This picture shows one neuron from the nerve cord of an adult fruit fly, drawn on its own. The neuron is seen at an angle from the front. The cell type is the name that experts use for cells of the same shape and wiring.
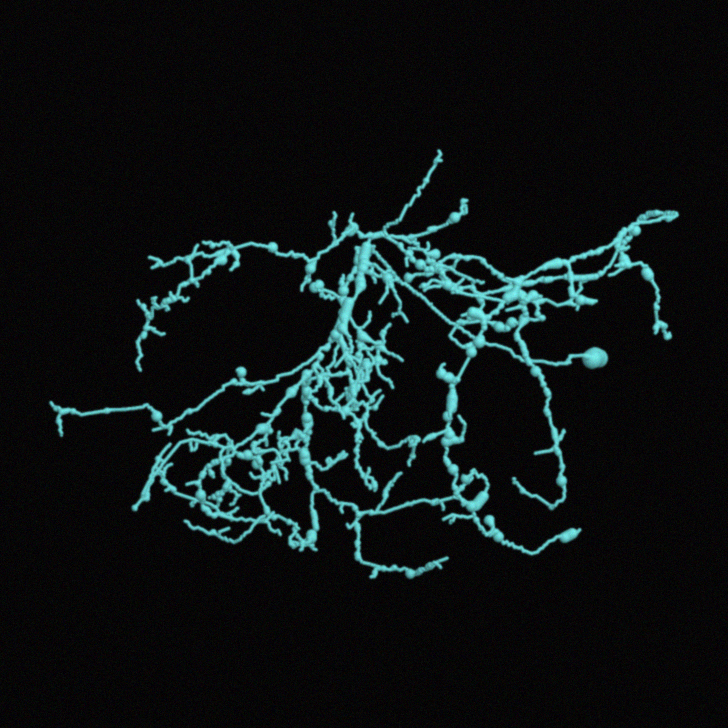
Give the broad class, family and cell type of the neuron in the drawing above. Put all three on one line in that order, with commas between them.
nerve-cord intrinsic neuron, hemilineage 04B, IN04B064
